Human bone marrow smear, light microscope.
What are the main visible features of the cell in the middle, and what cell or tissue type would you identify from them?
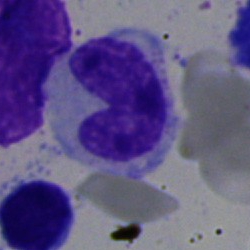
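Looking at the outline first, it is round and smooth. The nucleus is kidney-shaped, with one deep notch on its left side. It sits toward the right of the cell, so the widest band of cytoplasm is left on the left. Its chromatin seems moderately condensed, with a mottled, patchy purple texture. So this is a band neutrophil.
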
